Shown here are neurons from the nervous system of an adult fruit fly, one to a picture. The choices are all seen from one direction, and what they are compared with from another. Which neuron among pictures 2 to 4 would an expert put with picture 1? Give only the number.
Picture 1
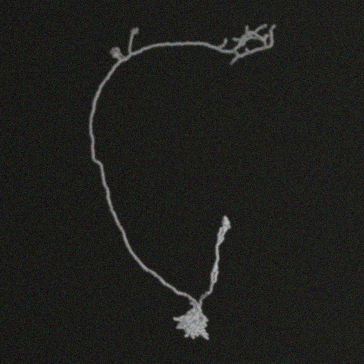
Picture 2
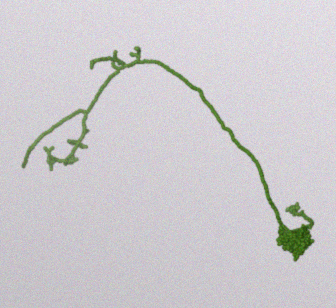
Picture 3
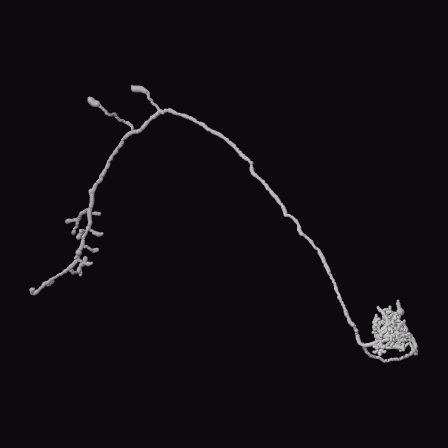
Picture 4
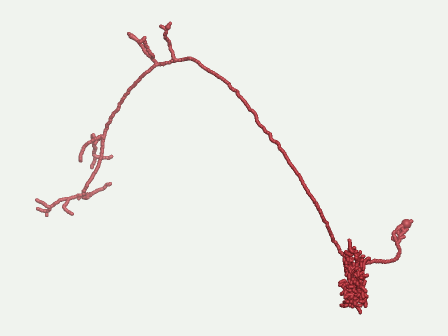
2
